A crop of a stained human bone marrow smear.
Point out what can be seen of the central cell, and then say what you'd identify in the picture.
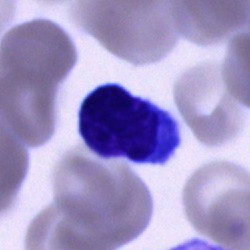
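Almost the whole cell seems taken up by the nucleus. If any cytoplasm shows around it, it's no more than a very thin rim. I don't see any nucleoli. The right end of the cell stains a paler blue than the left part. I'd call it a lymphocyte.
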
